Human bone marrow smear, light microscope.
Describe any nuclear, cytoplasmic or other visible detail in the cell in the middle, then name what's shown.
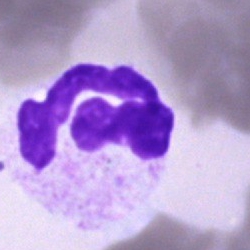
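The nucleus is divided into several lobes, joined in a curved chain that arches across the upper part of the cell. Plentiful pale pinkish-lilac cytoplasm fills the lower half below it, with fine pinkish-violet granules scattered through it. This is a segmented neutrophil.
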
